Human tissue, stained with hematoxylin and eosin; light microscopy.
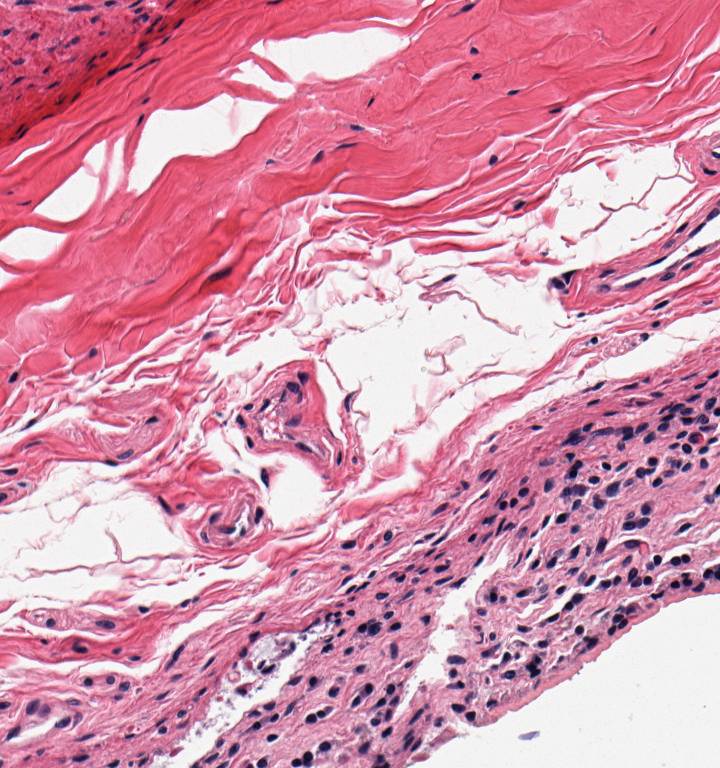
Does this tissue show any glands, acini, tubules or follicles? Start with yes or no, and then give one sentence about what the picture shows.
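No. No glands are present anywhere in the field.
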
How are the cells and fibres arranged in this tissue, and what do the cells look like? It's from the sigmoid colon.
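First, the upper half: thick, wavy, deeply eosinophilic collagen bundles with only sparse, thin, dark nuclei. Next, along the lower right runs a band of closely packed cells with dark oval nuclei. Last, the lower right corner holds no tissue.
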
